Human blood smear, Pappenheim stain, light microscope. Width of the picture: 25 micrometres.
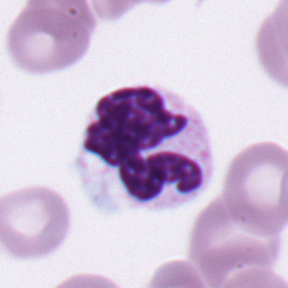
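Segmented neutrophil: the nucleus falls into several connected lobes, a curved one at lower right, with dark purple, coarsely clumped chromatin throughout. The cytoplasm is pale pinkish-lilac, not blue, and I see fine, scattered pink-violet granules in it.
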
